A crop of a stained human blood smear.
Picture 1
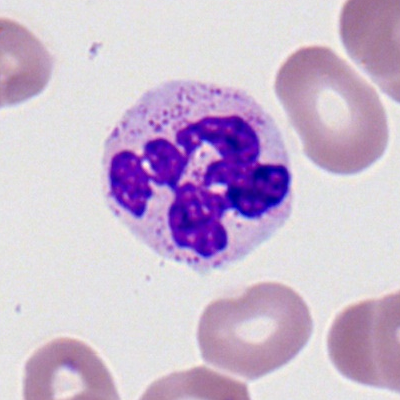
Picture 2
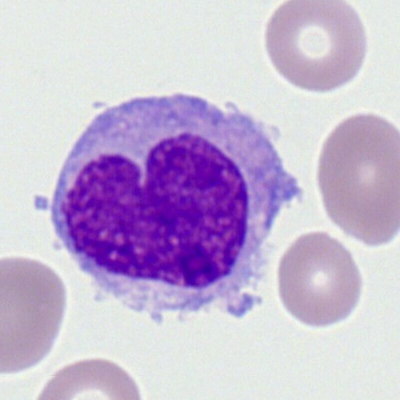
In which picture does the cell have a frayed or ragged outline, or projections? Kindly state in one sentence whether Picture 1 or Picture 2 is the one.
The cell whose outline is rough is the one in picture 2.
